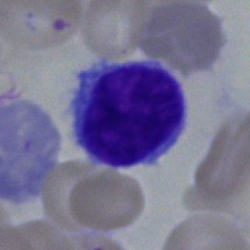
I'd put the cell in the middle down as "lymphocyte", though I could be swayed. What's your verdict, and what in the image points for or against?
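Lymphocyte is the right name for this cell. Cytoplasm: a scant blue rim, lying mostly on the left of the nucleus.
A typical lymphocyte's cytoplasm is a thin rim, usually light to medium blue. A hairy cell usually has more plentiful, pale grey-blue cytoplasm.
The scant rim therefore speaks for lymphocyte and against hairy cell. Chromatin: dark purple, coarse and clumped. No granules are seen in the cytoplasm.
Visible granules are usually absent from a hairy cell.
Their absence thus does not count against hairy cell. Pale, non-nucleated red cells lie close around the cell.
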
